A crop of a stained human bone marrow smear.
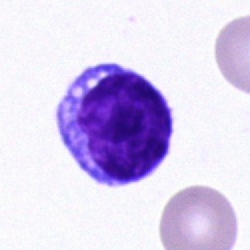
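Lymphocyte in the middle of this bone marrow smear. Its outline looks round, perhaps slightly oval, with a fairly smooth edge. The nucleus seems pushed off-centre toward the right. The cytoplasm is deep blue, and on the left several small clear vacuoles lie in it.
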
